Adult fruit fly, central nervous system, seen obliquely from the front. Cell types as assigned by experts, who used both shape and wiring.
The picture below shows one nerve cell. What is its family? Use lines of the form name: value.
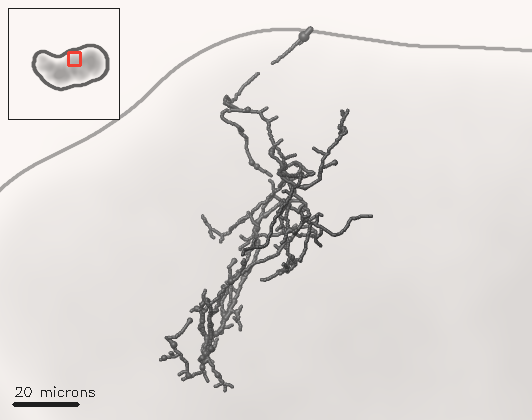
family: hemilineage SLPpm1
